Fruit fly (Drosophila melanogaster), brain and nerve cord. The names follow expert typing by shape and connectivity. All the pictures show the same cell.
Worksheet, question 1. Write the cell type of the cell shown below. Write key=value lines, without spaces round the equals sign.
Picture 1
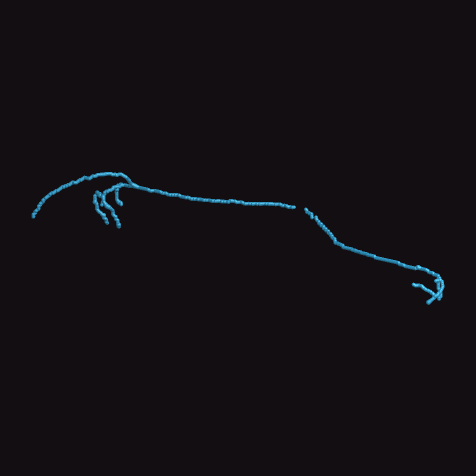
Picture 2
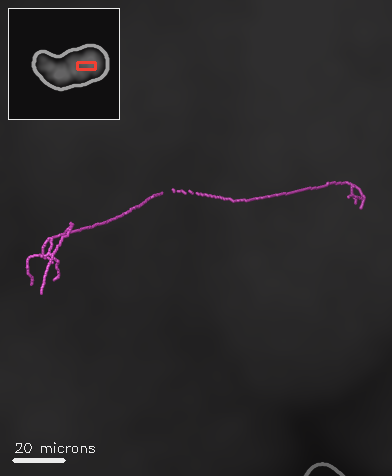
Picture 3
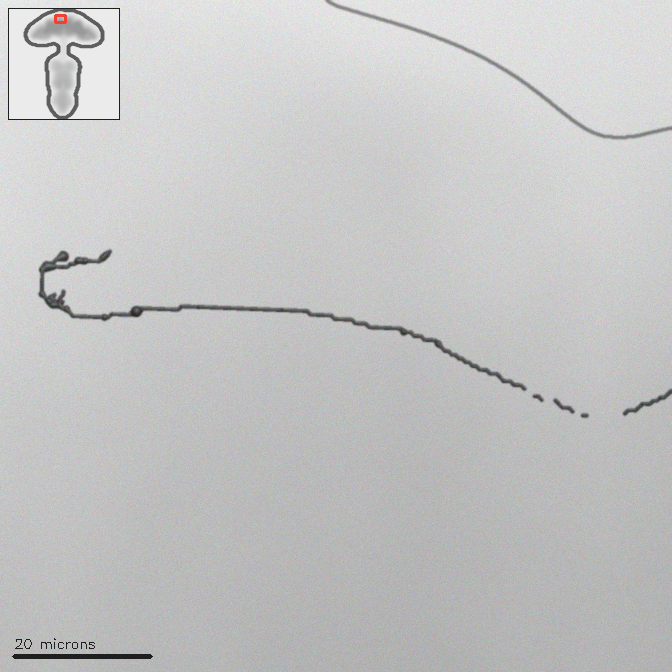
cell_type=ORN_DL1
